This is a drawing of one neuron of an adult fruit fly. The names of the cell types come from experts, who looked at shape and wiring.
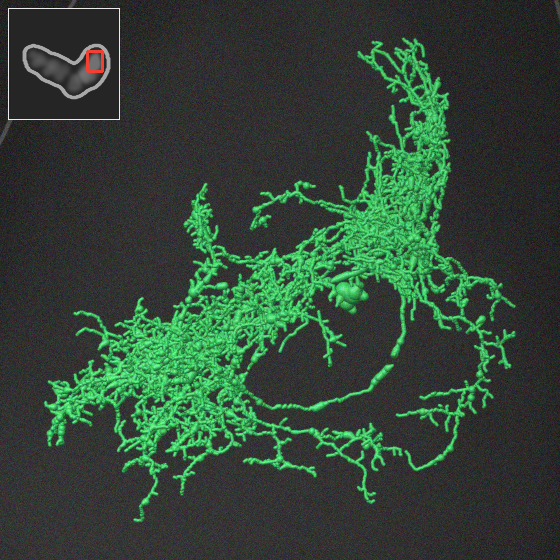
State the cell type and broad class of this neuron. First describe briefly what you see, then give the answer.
The picture shows more than a hundred branch ends. As drawn here it is about as wide as it is tall. The cell type is CL036. Its broad class is central-brain intrinsic neuron.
